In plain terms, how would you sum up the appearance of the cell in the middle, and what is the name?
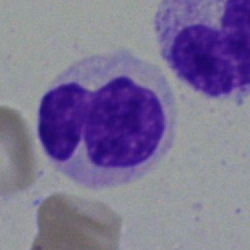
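Looking at the outline first, it is round and smooth. The cleft between the two lobes cuts in deeper from the lower edge than from the upper one. The chromatin looks dense and dark purple, with a moderate rim of pale lilac cytoplasm around the nucleus. The cell is a band neutrophil.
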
